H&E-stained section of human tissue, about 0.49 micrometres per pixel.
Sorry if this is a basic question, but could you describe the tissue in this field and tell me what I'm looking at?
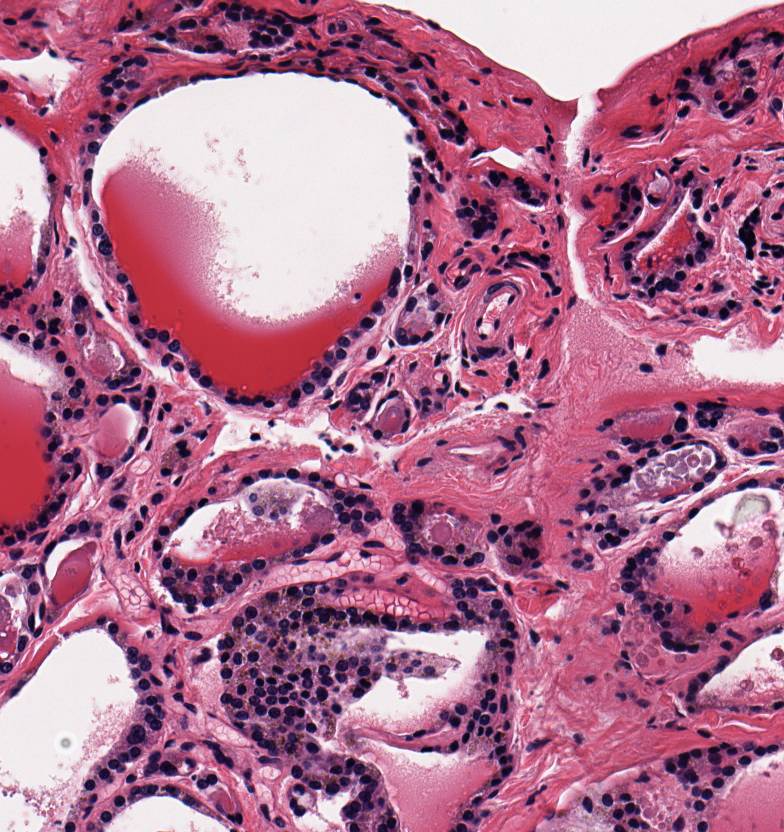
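Pattern: many rounded to irregular spaces of varying size, each epithelium-lined and separated by pink fibrous tissue. Lining: one layer of low cuboidal cells with small, round, dark nuclei. Bottom centre: a dense cluster of many small cells with round, dark nuclei. Stroma: pink, collagenous, most abundant toward the right. Name: thyroid.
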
